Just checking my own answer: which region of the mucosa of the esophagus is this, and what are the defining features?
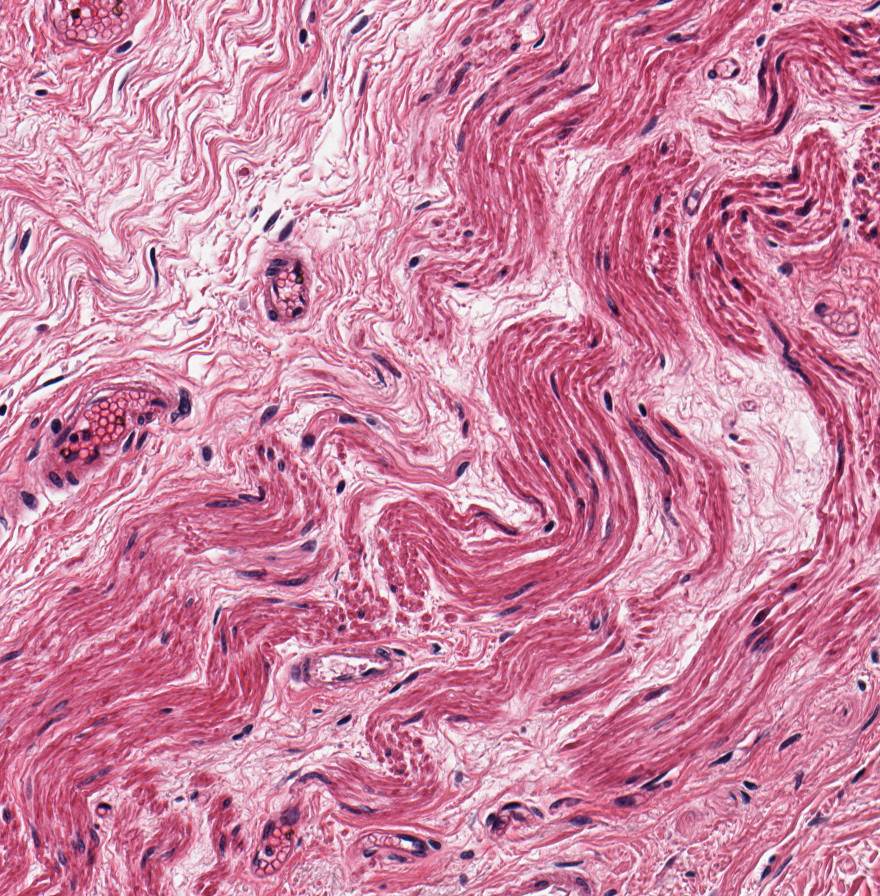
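Smooth muscle is what this field shows: deeply eosinophilic bundles fill most of the right half and lower part, while the upper left is mostly loose pale stroma. The bundles run a wavy, serpentine course in several directions; their nuclei are elongated, dark purple and lie lengthwise along the cells.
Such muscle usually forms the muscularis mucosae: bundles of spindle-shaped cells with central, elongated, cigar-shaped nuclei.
Between bundles lies loose stroma of pale pink wavy collagen and scattered spindle-shaped nuclei.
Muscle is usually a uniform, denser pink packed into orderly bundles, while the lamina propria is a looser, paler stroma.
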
